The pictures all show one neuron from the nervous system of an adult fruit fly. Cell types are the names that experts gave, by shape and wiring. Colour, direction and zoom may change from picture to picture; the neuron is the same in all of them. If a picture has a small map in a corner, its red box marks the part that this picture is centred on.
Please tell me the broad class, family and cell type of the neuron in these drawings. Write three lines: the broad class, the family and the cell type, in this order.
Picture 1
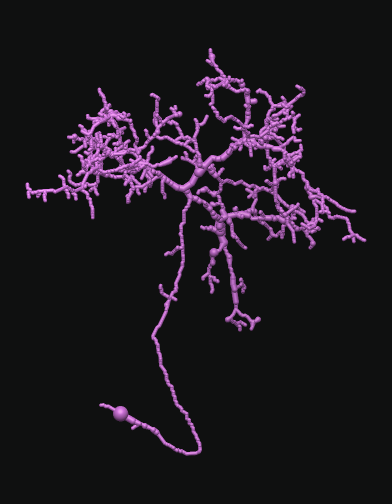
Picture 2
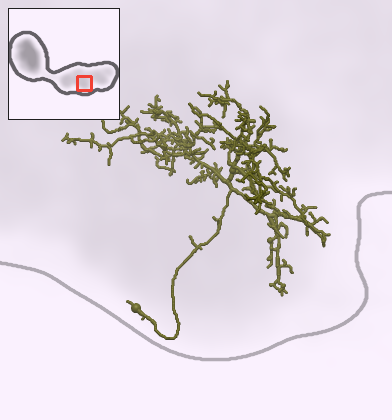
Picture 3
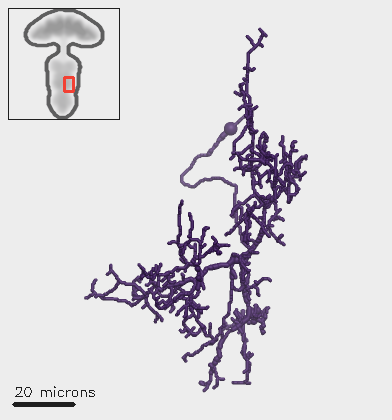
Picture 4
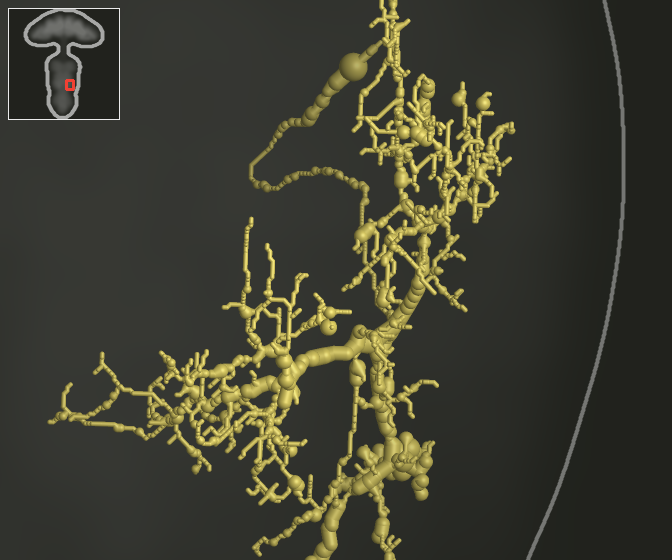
nerve-cord intrinsic neuron
hemilineage 13A
IN13A034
